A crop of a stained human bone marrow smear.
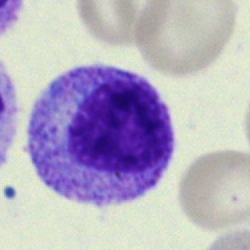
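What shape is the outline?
Round and smooth.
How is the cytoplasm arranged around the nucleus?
As a moderate lilac-purple rim, widest on the left, with a paler zone next to the nucleus on that side.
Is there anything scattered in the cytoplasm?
Yes, fine purple granules throughout.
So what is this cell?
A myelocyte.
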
